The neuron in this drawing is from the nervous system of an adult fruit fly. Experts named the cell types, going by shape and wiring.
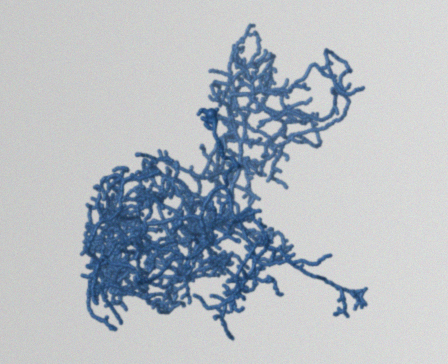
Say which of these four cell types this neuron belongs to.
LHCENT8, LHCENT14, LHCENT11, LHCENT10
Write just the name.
LHCENT10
